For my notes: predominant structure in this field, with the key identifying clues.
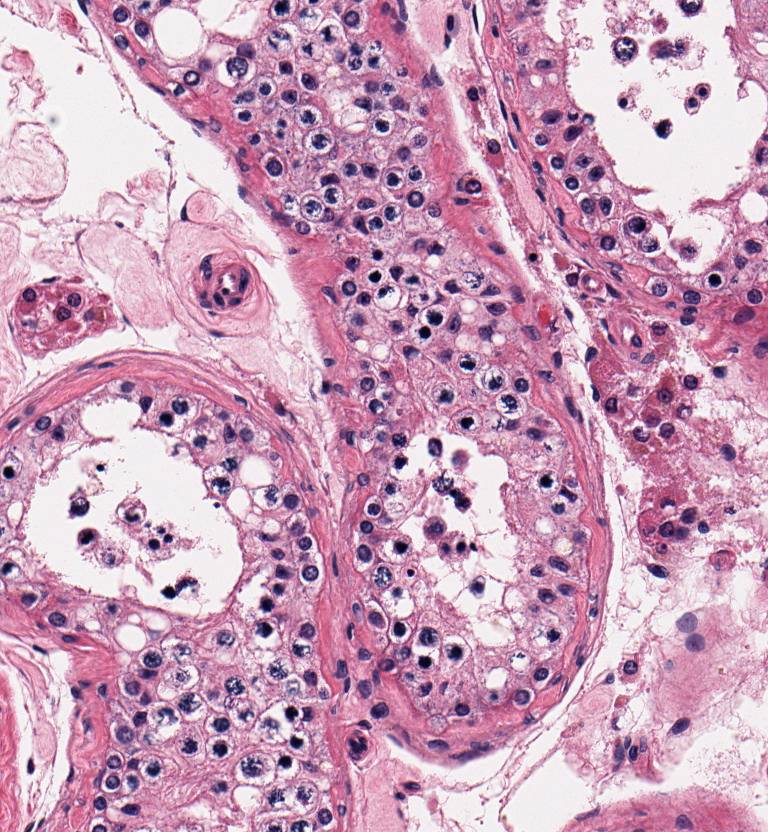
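Seminiferous tubule: a round one lower left, an elongated one top to bottom through the centre, one upper right, in cross and oblique section. Stratified epithelium several layers thick reaches from wall to lumen. Lots of large round cells in the middle layers carry coarse, threadlike clumped chromatin.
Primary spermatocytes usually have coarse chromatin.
On the right, the interstitium holds clusters of polygonal cells with abundant pink cytoplasm and round nuclei.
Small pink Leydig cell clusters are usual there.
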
